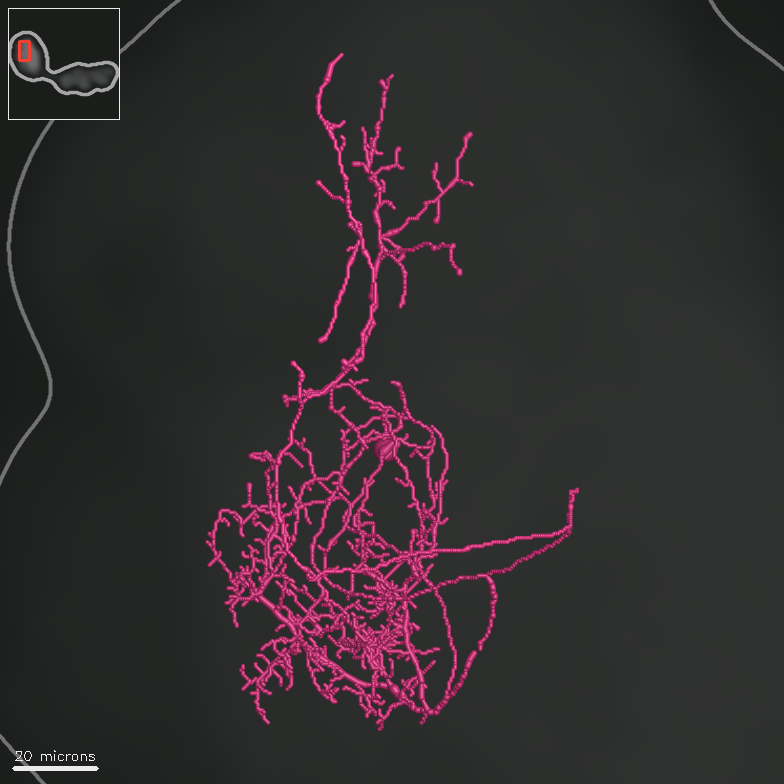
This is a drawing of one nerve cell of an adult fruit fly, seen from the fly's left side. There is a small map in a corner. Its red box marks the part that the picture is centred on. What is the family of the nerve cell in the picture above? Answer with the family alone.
hemilineage VLPl&d1_lateral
